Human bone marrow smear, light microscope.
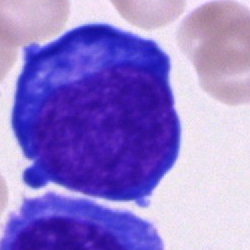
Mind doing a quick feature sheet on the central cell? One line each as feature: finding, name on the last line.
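Edge: look lower left, where a small rounded blue bleb bulges out.
Cytoplasm: a broad crescent, mostly on the upper-left side of the nucleus.
Granules: none distinct.
Neighbour: another nucleated cell with blue cytoplasm, just below, at the bottom edge.
Identity: proerythroblast.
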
